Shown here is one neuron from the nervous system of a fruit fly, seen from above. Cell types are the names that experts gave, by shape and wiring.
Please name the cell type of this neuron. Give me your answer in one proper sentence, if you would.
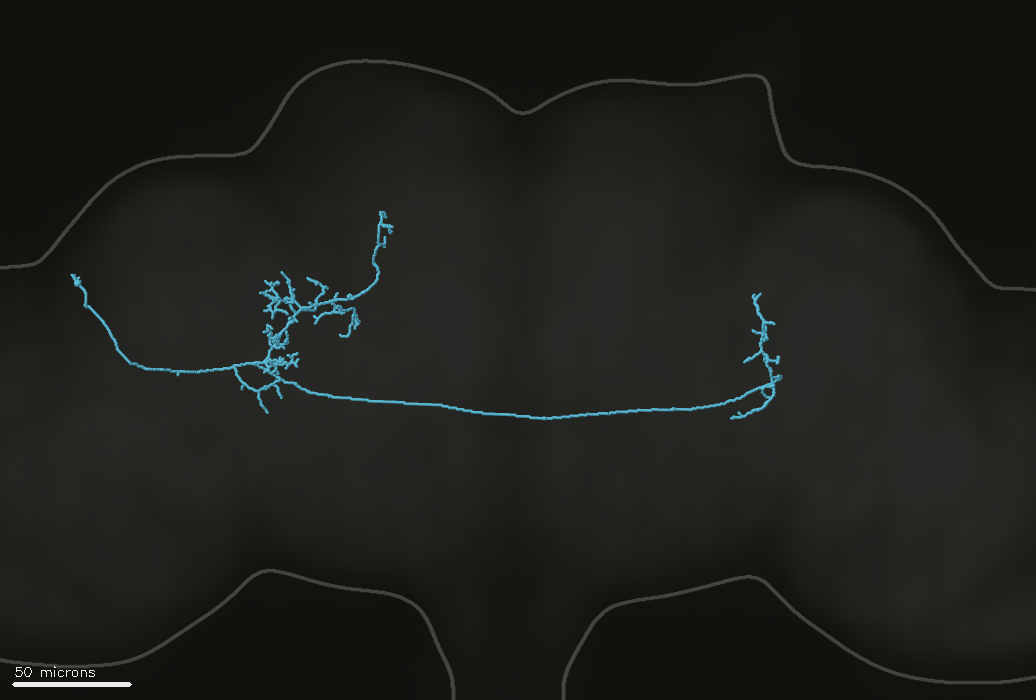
It is CB1487 that names the cell type of this neuron.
